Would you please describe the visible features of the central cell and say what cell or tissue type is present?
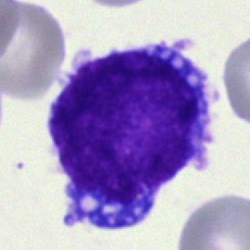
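A scant rim of deep blue cytoplasm surrounds the cell and is widest along its lower edge. Many small, clear, round vacuoles lie within this cytoplasm. Small bleb-like bumps project from the cell surface. This cell is a blast.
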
